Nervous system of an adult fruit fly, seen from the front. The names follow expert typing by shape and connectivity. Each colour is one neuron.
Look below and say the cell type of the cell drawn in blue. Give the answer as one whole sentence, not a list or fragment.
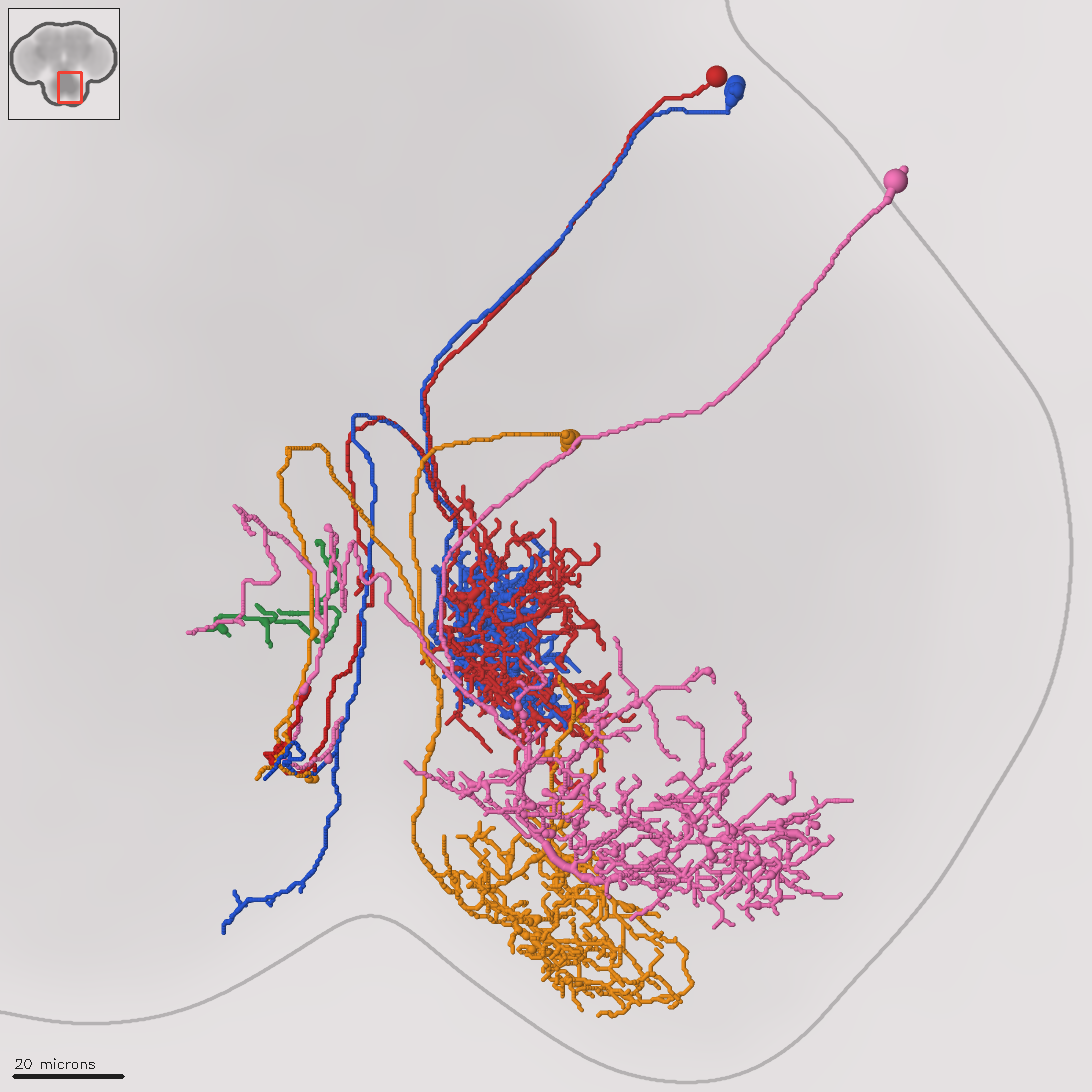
By cell type, this neuron is classified as IN23B067_b.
